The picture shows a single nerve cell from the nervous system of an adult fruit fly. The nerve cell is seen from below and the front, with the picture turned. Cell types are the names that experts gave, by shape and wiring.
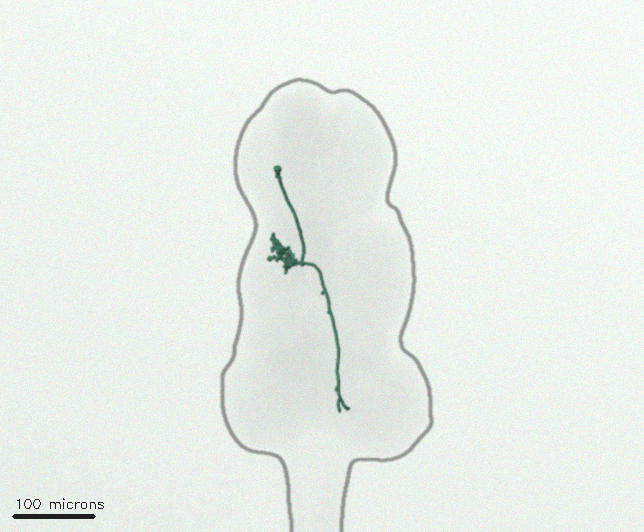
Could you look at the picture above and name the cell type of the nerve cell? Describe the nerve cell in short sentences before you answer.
It is in the nerve cord and does not reach the brain. From top to bottom in the picture it spans about 300 microns. It is a nerve-cord intrinsic neuron. The cell type is IN08B008.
